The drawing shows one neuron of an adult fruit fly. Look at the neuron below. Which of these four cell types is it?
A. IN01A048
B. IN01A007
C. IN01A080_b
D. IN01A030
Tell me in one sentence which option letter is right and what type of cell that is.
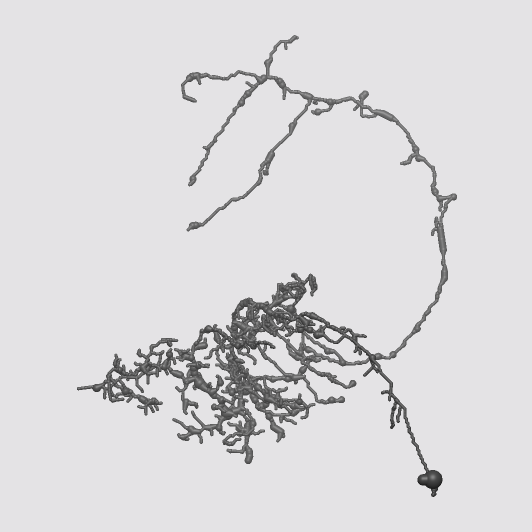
Option A, IN01A048, is the cell type of the neuron.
